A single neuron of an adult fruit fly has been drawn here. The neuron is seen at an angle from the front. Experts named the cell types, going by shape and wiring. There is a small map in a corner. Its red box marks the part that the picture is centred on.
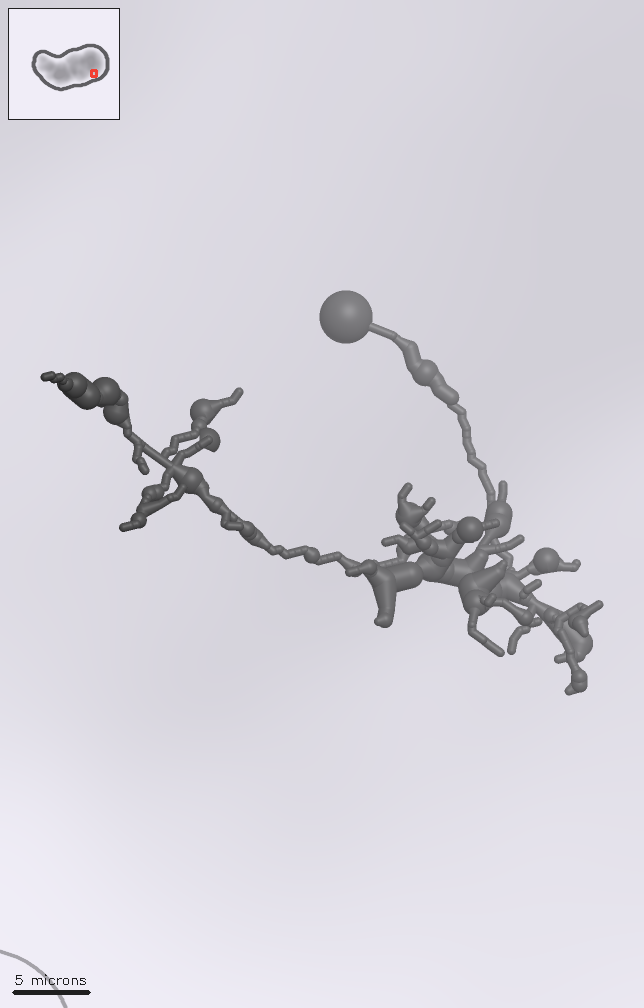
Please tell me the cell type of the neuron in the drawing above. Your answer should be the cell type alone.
Mi4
